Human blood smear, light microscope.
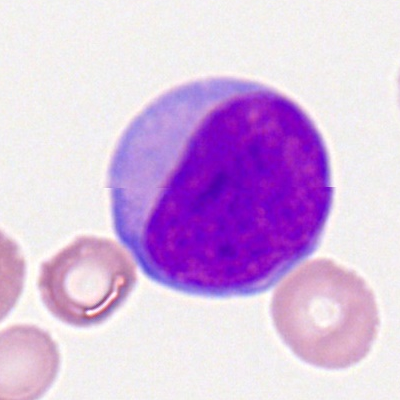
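Myeloblast, the central cell in a stained blood smear. Its nucleus lies off-centre toward the right side of the cell, and the chromatin is finely stippled, without coarse clumps. The cytoplasm is pale blue and is widest on the left side of the cell.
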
